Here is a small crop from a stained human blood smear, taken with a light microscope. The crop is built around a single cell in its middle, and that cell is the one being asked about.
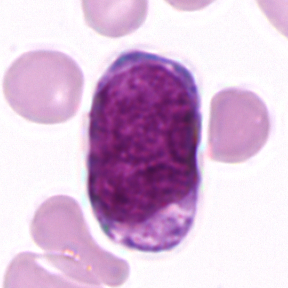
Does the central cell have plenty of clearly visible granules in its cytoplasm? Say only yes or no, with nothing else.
No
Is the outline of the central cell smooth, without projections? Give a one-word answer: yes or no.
Yes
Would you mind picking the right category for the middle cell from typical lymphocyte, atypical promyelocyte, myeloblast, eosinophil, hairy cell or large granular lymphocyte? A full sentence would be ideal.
Positioned in the middle of the crop is an atypical promyelocyte.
